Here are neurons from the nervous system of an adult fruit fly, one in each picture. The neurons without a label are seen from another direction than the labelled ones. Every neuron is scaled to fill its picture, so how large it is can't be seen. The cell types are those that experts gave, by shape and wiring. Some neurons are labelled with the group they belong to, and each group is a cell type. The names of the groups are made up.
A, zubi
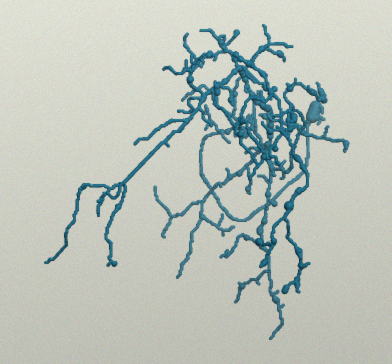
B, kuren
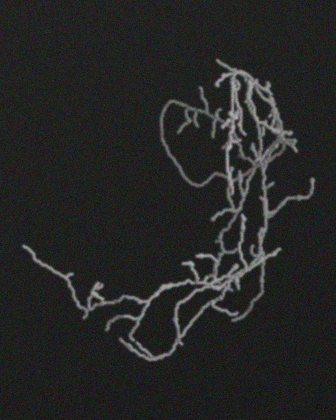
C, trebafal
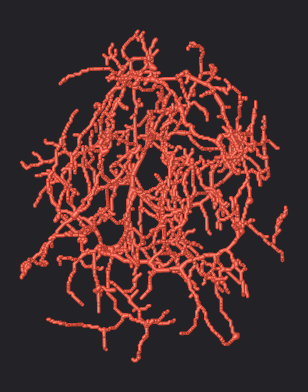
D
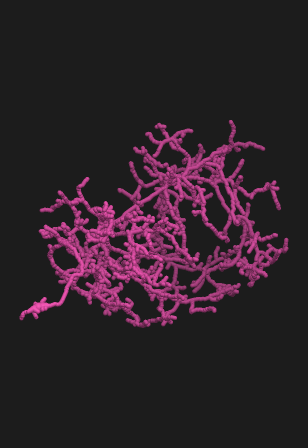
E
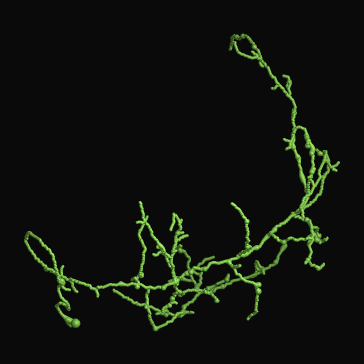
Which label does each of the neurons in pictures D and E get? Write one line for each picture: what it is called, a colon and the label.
D: trebafal
E: kuren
